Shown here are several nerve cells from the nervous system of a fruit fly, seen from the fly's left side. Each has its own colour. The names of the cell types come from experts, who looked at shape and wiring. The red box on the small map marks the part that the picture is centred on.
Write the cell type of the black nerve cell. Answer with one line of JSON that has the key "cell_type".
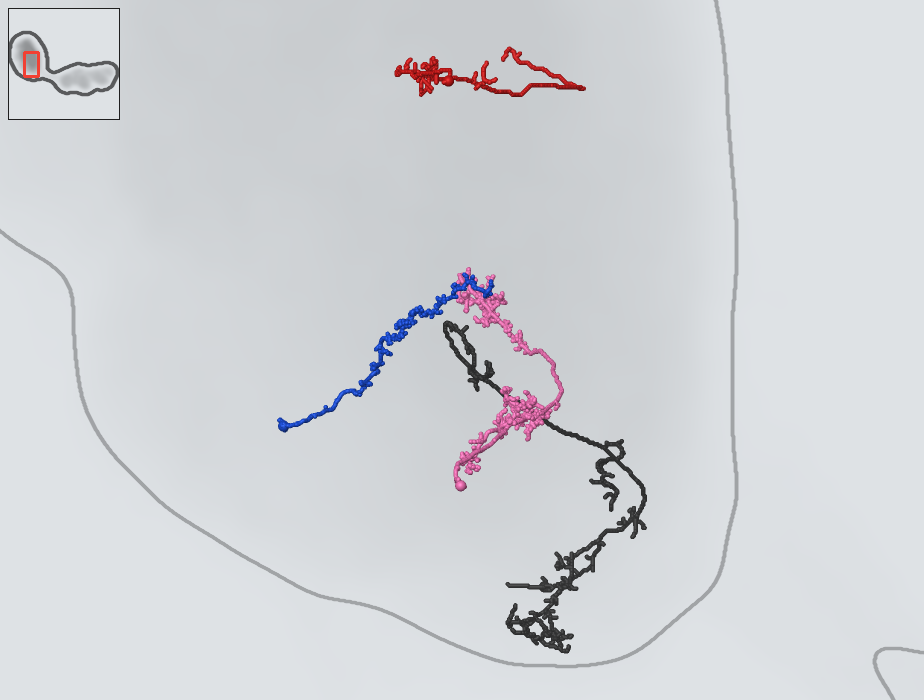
{"cell_type": "TmY9b"}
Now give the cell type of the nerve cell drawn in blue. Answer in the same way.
{"cell_type": "Dm3b"}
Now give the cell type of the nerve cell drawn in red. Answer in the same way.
{"cell_type": "Tm20"}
